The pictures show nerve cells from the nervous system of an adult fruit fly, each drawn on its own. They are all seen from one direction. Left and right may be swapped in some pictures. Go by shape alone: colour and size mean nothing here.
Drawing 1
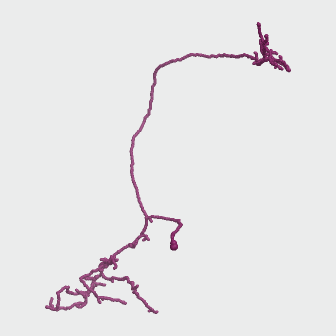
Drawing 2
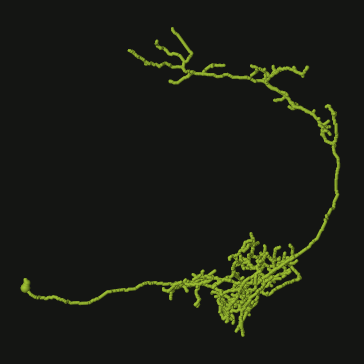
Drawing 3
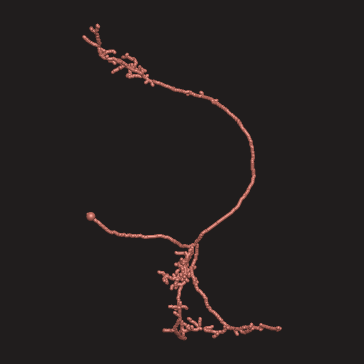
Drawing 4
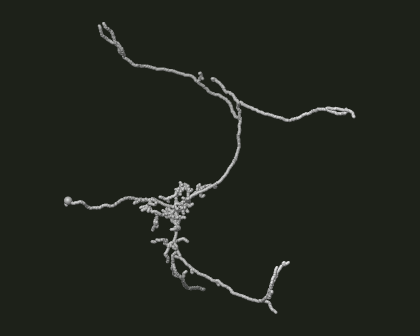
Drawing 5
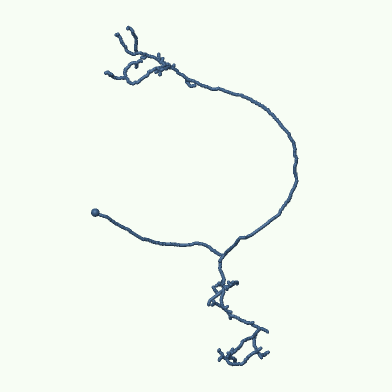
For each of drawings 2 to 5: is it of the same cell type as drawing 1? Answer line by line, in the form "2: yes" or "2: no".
2: no
3: yes
4: no
5: yes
